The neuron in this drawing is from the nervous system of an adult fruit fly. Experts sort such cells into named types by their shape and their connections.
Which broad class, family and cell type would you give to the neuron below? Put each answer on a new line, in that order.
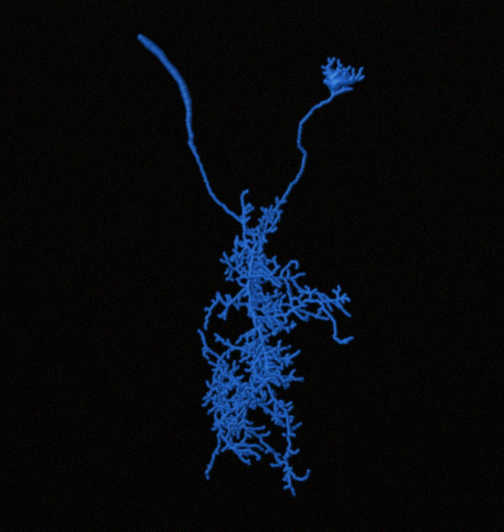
motor neuron of the nerve cord
hemilineage 16B
MNnm09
